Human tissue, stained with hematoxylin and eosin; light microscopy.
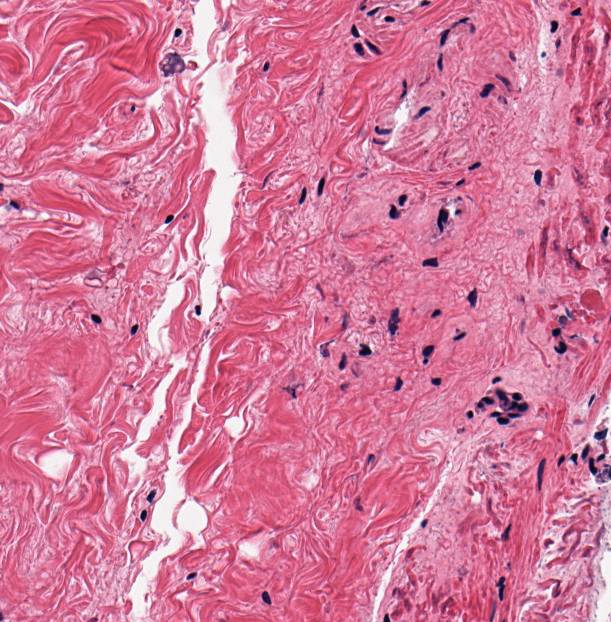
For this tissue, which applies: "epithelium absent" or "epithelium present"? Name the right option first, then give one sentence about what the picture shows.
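Epithelium absent. The whole field is made of collagenous connective tissue with no epithelium anywhere in it.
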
